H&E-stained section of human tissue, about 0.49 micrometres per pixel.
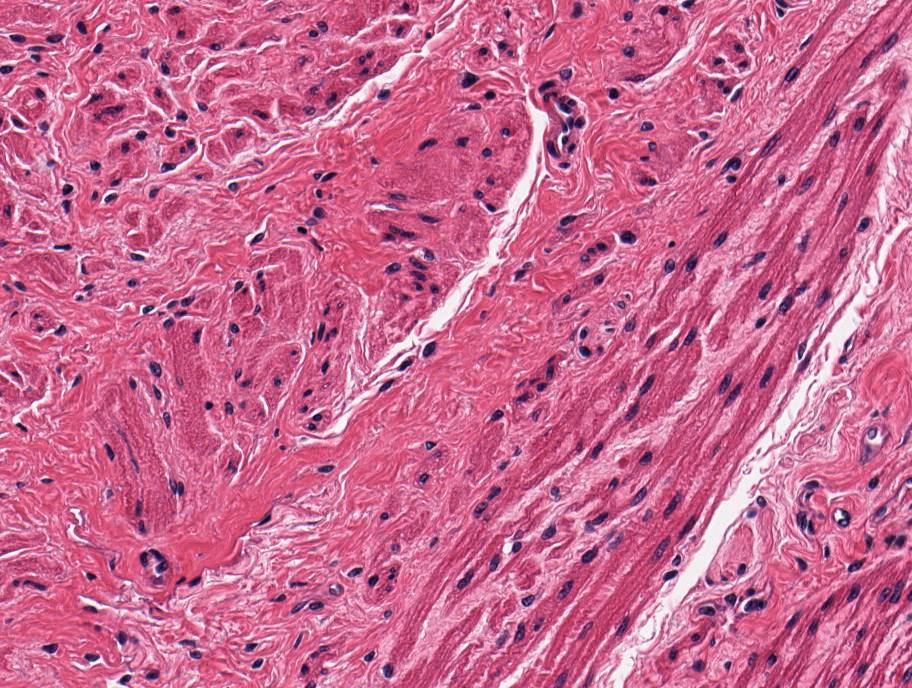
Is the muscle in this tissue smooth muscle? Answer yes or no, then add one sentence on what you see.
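Yes. The field is made of bundles of smooth muscle separated by pink collagenous stroma, with no epithelium anywhere.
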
